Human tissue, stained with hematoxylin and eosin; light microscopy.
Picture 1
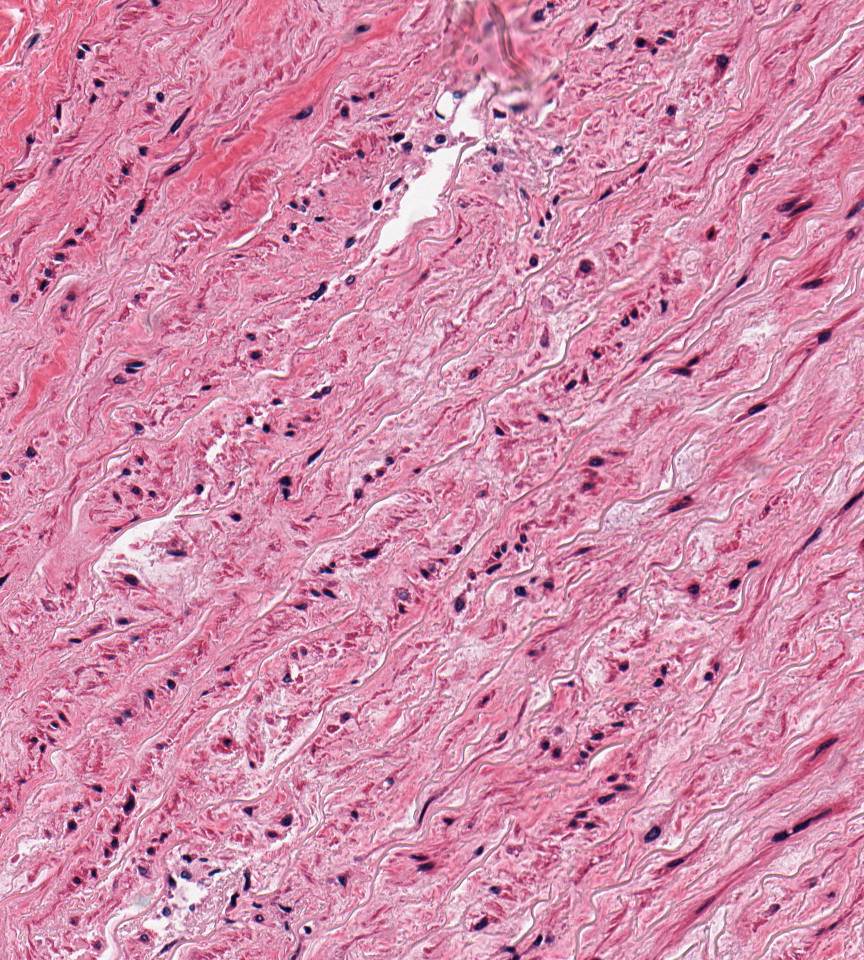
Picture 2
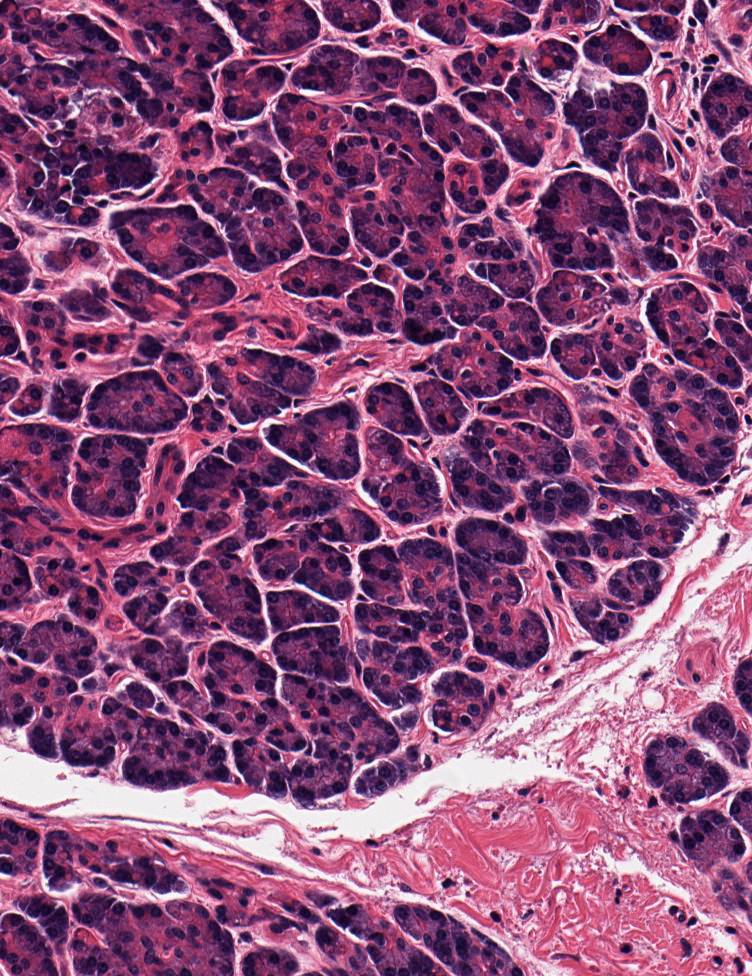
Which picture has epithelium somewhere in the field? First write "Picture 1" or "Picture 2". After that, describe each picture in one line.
Picture 2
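What picture 1 shows: No epithelium, glands or fat cells are present in the field.
What picture 2 shows: The acini are small rounded clusters of pyramidal cells with tiny, barely visible central lumina.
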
